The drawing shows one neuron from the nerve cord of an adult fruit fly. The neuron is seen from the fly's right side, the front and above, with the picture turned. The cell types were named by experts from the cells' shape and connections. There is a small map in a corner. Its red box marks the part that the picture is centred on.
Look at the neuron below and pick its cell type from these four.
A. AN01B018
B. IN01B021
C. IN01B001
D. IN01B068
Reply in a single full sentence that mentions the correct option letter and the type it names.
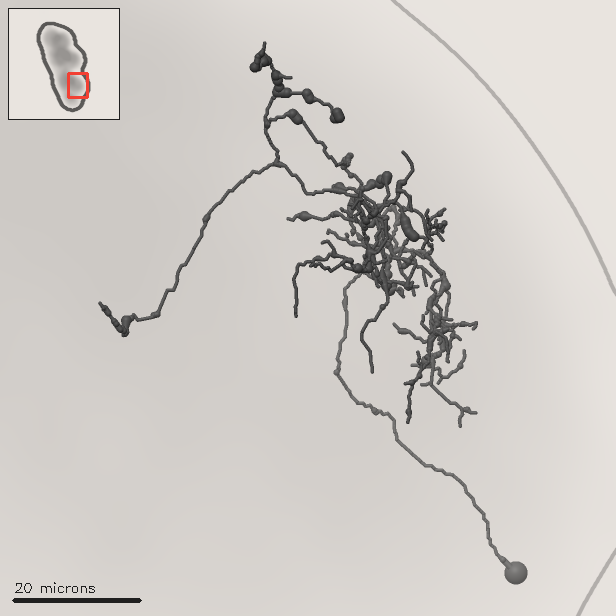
The cell type that the neuron has is IN01B068, option D.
